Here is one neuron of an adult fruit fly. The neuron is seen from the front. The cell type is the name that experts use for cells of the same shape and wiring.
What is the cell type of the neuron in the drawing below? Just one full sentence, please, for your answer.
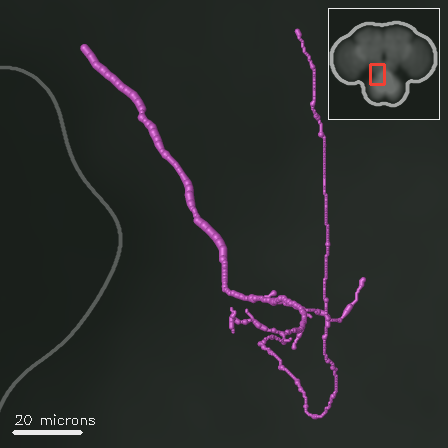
The neuron here is of the cell type SApp.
